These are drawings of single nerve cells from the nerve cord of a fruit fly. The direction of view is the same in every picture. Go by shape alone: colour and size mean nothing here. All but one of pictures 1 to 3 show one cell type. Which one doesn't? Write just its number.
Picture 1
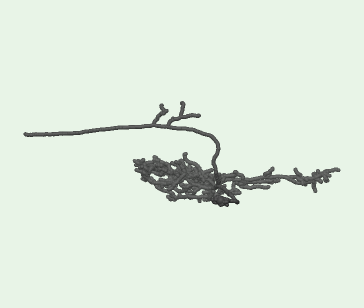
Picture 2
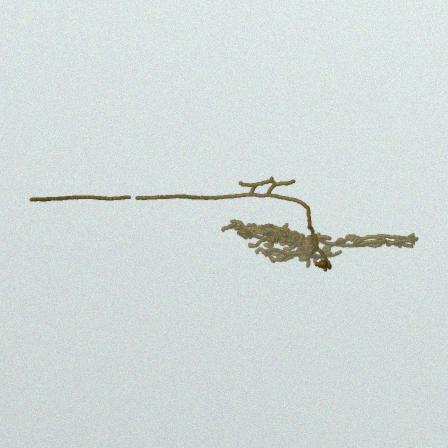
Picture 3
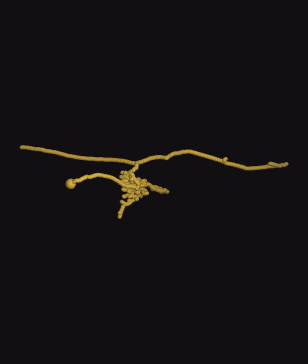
3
